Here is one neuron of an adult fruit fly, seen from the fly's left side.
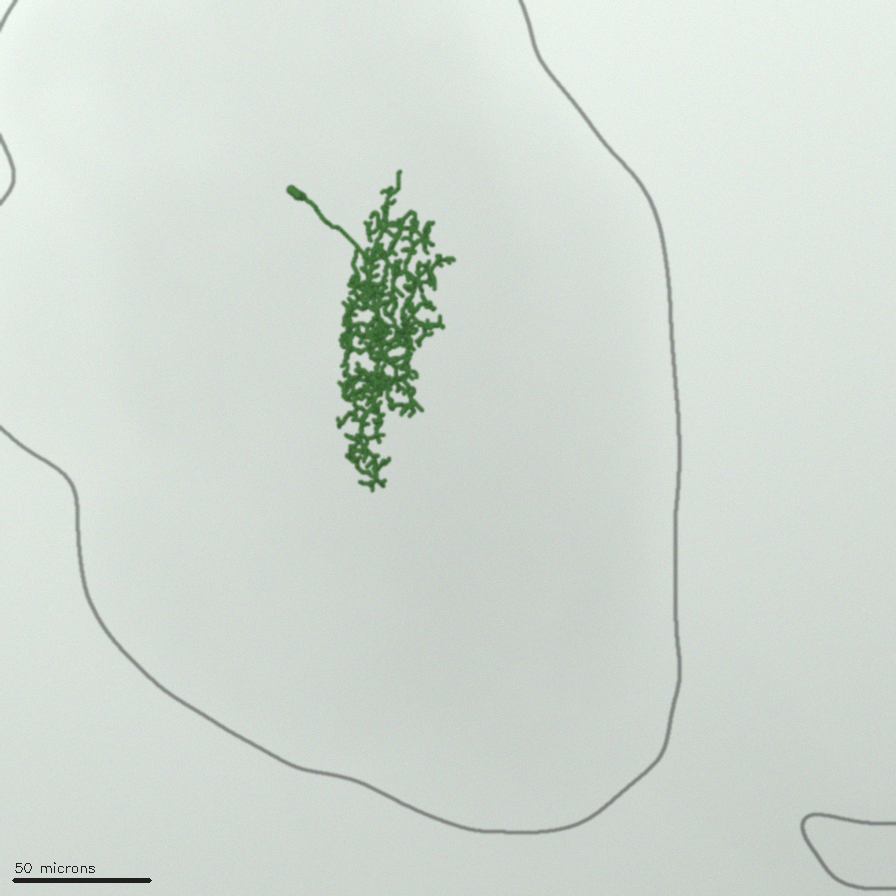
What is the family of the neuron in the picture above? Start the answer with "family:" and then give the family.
family: Pm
